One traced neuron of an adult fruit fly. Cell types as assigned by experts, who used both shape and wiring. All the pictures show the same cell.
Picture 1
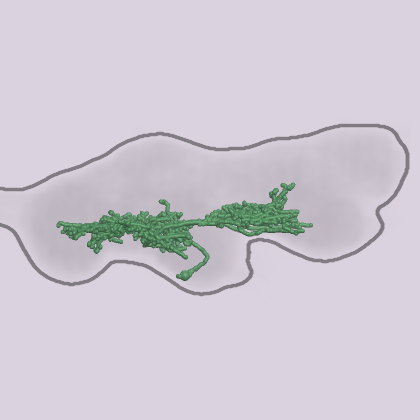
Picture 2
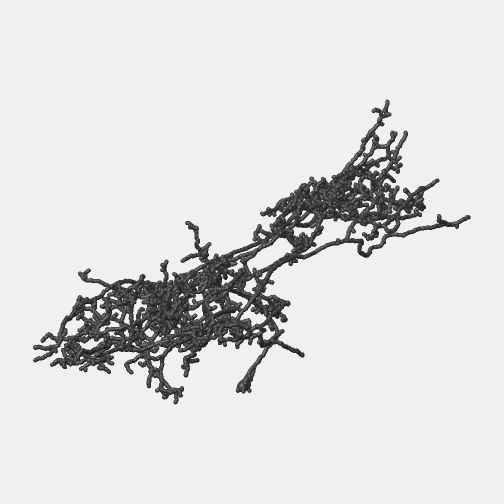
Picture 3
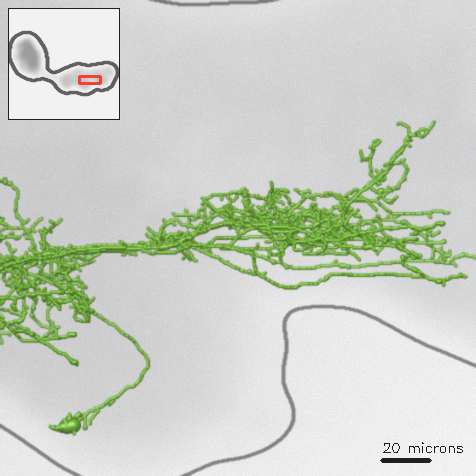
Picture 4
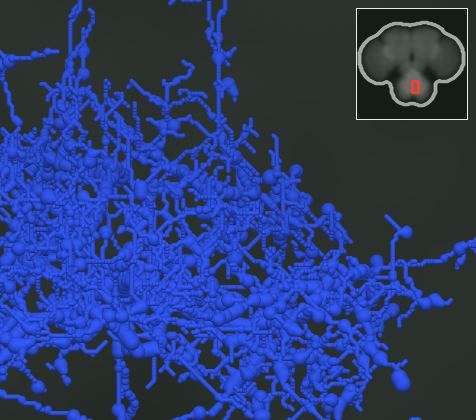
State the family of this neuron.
hemilineage 00A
